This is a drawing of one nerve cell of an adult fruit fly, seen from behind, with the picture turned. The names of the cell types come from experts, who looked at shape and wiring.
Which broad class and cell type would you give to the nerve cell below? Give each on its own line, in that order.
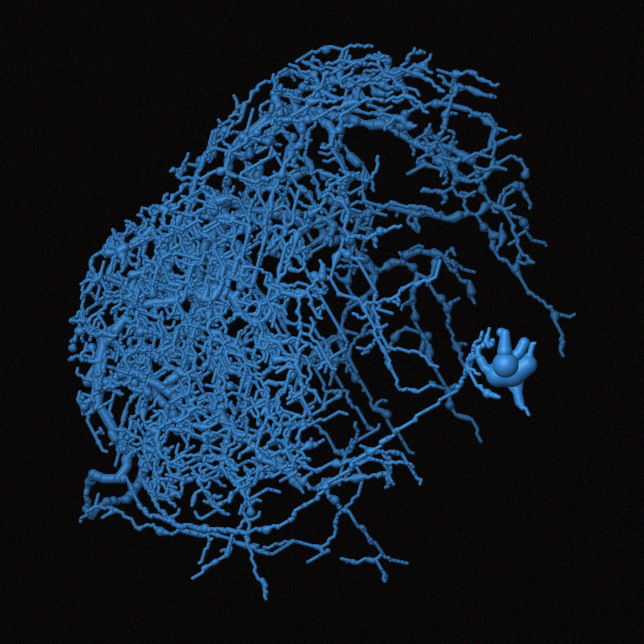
central-brain intrinsic neuron
AVLP537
